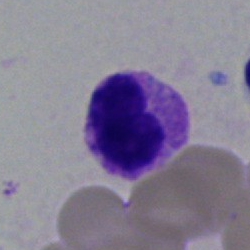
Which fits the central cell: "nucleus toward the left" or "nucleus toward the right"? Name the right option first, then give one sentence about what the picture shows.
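Nucleus toward the left. The cytoplasm is lilac-pink and lies mostly on the right side of the nucleus.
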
